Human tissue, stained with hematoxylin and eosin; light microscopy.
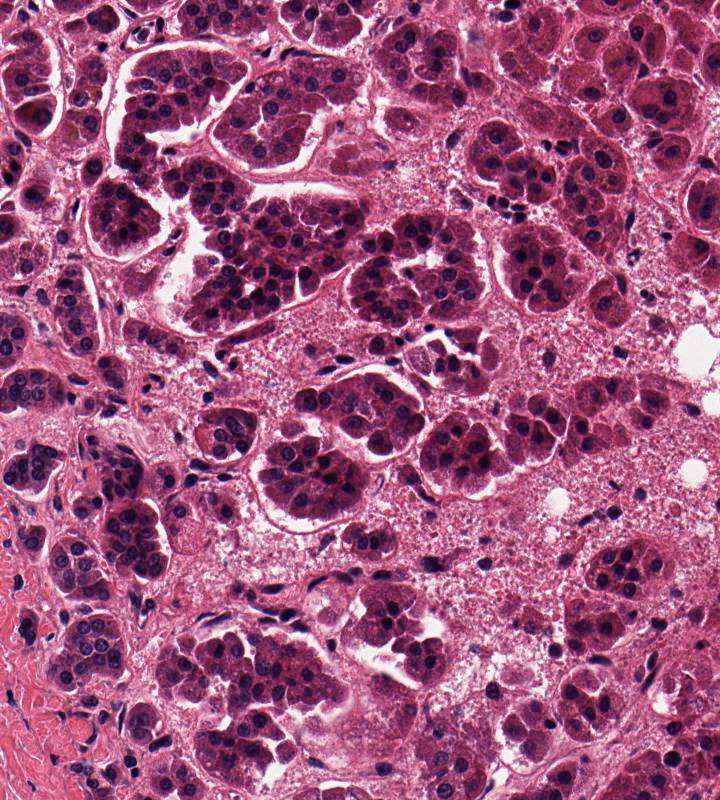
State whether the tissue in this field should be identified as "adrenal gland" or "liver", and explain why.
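This is adrenal gland. Throughout the field, cells are grouped in rounded, solid nests without central glandular lumens. Between the nests lies a pale pink, finely granular to fibrillary background with scattered small, dark, elongated nuclei. Dense bright pink collagen occupies the lower left corner.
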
